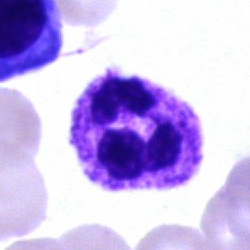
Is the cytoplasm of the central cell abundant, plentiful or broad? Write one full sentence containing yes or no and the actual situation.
Yes, it is abundant cytoplasm that surrounds its nucleus.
